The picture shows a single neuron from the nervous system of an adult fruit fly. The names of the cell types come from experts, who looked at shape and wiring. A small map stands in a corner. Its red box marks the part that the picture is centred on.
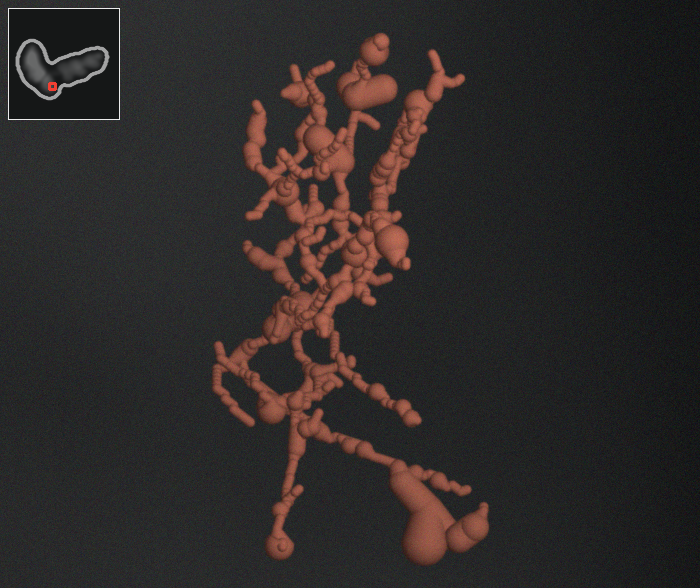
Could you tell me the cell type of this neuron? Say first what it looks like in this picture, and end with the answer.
The picture shows dozens of branch ends. In this view it is taller than it is wide. Its broad class is optic-lobe intrinsic neuron. Its cell type is Dm10.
